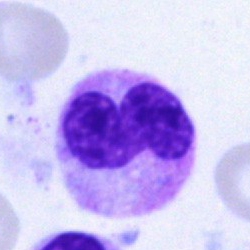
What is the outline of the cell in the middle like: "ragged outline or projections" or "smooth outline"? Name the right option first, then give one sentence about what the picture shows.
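Smooth outline. The cell outline is round and smooth.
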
